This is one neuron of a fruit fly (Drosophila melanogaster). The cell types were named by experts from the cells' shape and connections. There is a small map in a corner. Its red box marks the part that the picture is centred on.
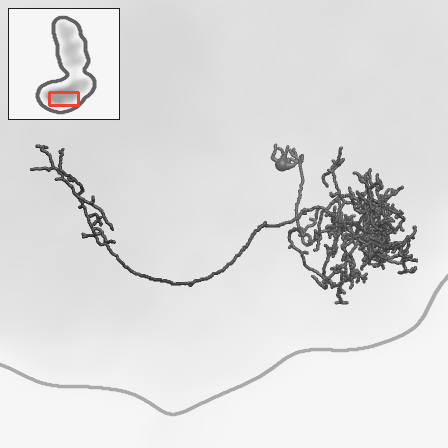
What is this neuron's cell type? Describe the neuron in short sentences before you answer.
The picture shows dozens of branch ends. In this view it is wider than it is tall. Its broad class is central-brain intrinsic neuron. Its cell type is PRW065.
